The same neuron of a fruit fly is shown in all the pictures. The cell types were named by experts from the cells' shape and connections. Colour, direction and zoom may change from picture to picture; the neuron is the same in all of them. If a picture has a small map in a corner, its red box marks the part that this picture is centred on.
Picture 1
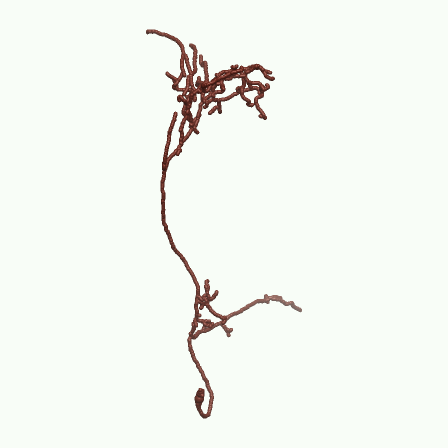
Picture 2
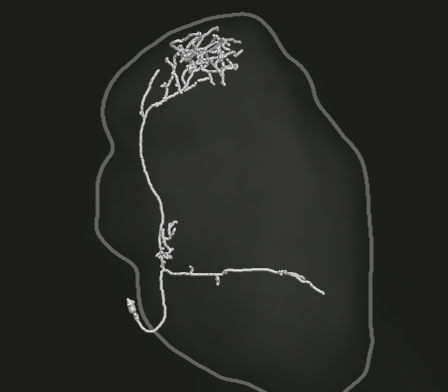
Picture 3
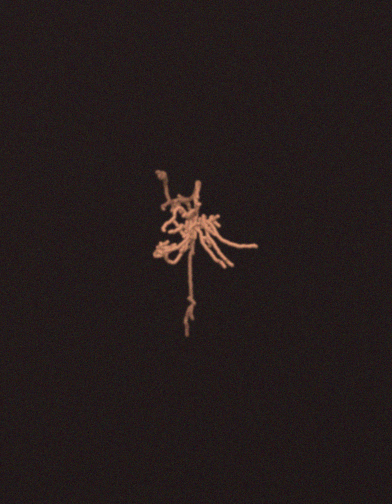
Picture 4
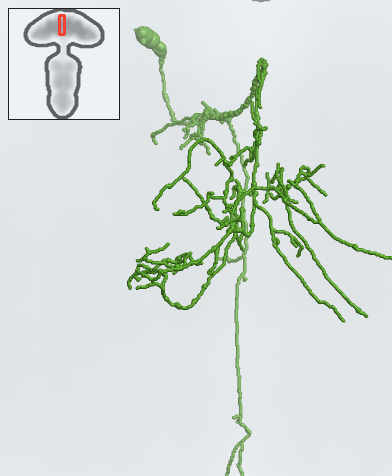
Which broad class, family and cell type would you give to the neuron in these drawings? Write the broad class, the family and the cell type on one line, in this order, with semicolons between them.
central-brain intrinsic neuron; hemilineage TRdm; SMP741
